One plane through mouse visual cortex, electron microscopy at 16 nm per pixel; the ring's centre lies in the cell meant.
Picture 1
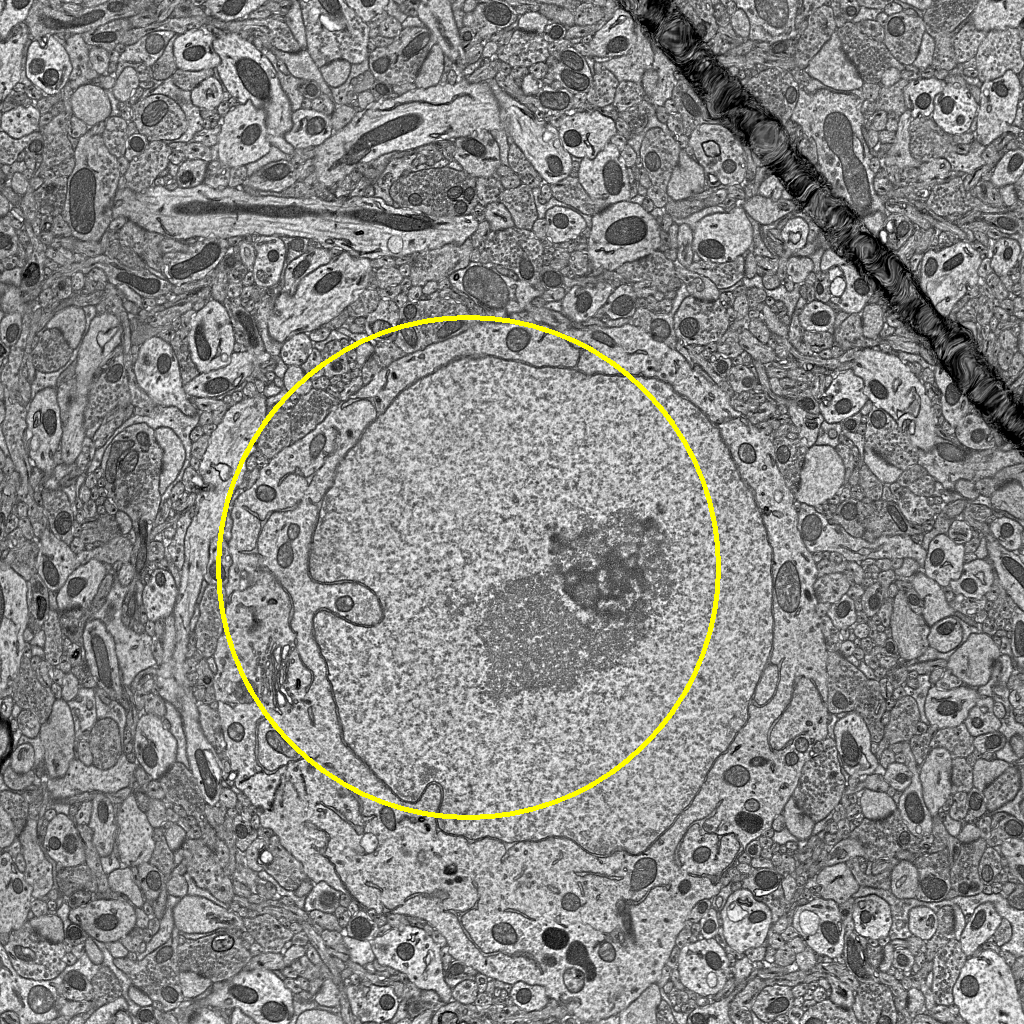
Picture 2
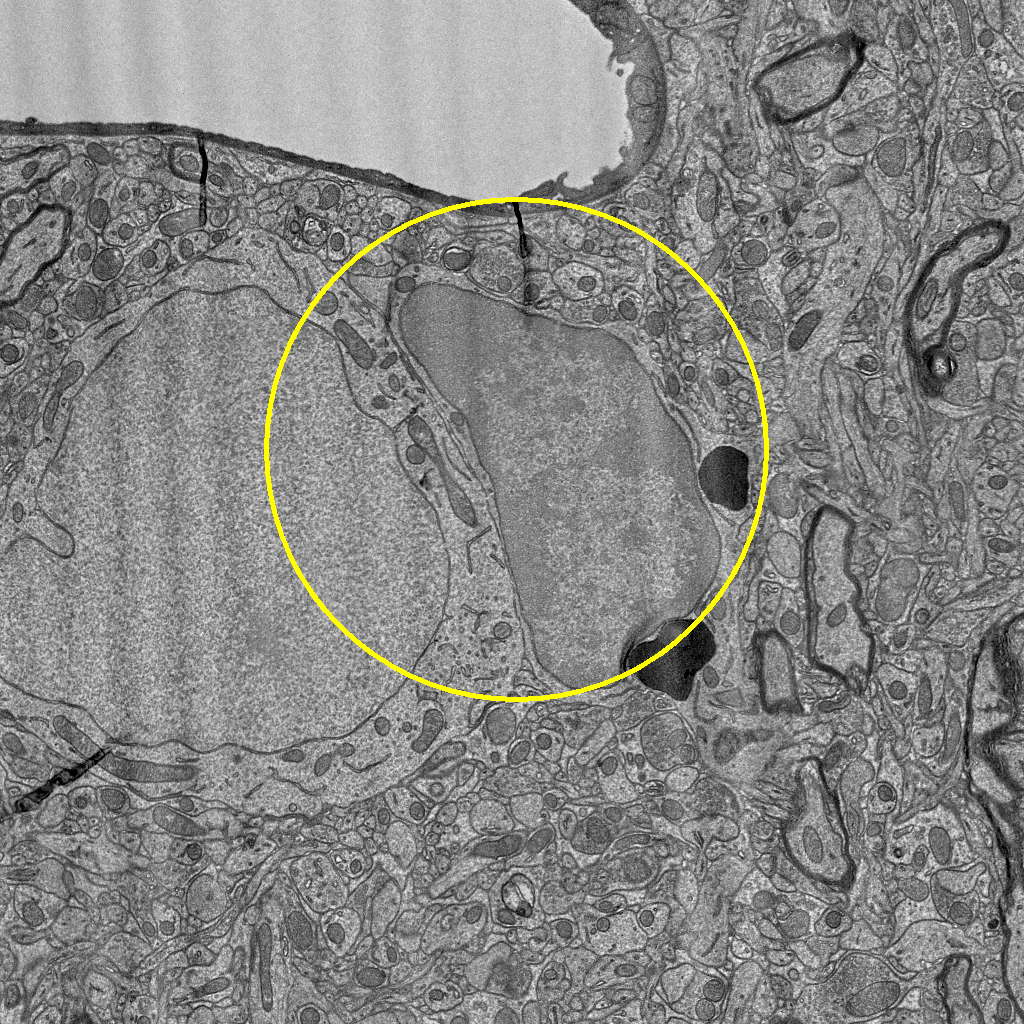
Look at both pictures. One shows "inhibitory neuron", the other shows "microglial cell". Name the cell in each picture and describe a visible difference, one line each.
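Picture 1 is an inhibitory neuron. The nuclear envelope makes a deep infolding on the left side of the nucleus.
Picture 2 is a microglial cell. The nuclear outline is smooth, with no deep folds or indentations.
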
